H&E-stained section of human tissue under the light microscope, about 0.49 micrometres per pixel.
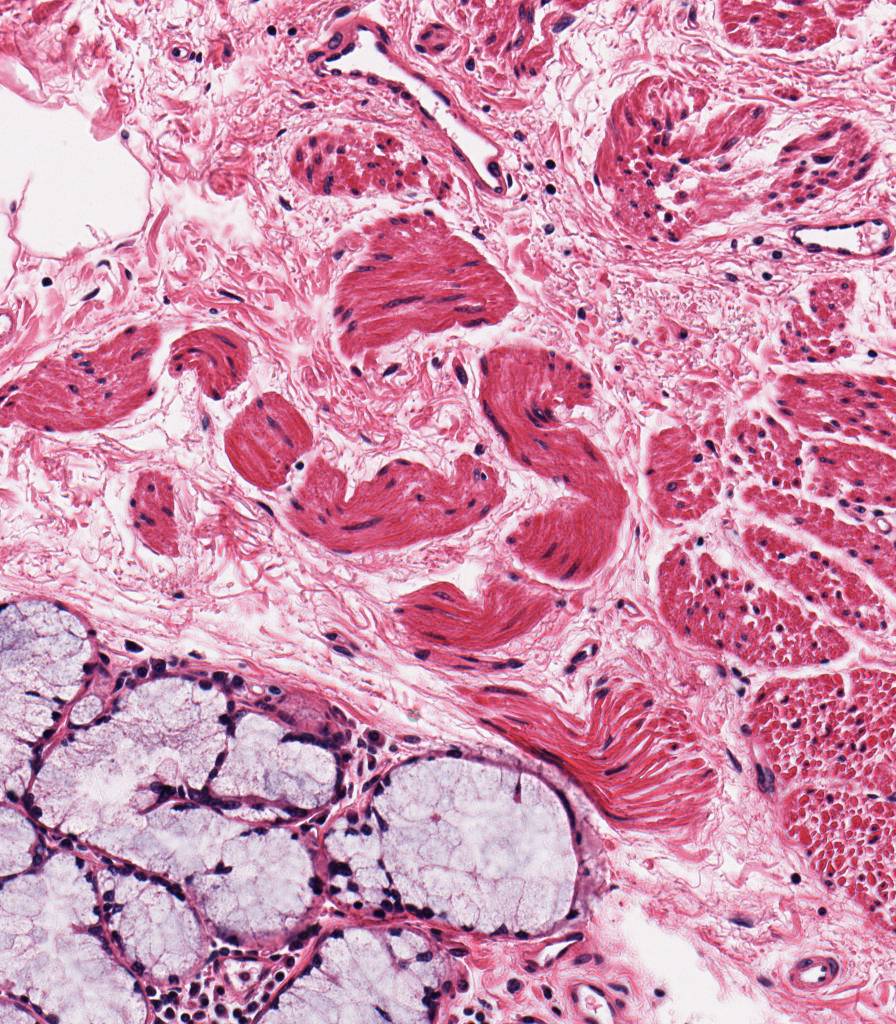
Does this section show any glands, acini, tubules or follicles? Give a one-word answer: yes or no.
Yes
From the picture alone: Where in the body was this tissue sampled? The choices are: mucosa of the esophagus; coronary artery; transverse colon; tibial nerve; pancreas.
mucosa of the esophagus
